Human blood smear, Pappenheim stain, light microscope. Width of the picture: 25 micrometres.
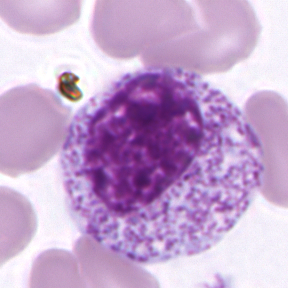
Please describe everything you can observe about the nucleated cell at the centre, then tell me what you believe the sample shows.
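Round, smooth outline first. The nucleus isn't centred; it lies toward the upper left, and the rim of cytoplasm around it is widest on the lower right side. Numerous purple granules are scattered all through that cytoplasm. It is a myelocyte.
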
